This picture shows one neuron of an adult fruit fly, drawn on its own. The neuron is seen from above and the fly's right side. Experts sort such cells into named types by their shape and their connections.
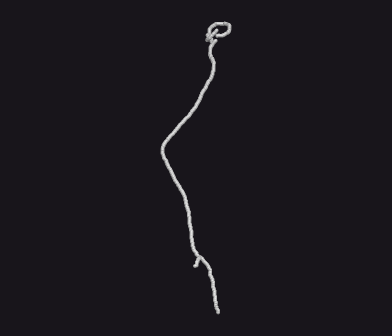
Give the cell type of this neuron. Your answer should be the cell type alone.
ORN_DL3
